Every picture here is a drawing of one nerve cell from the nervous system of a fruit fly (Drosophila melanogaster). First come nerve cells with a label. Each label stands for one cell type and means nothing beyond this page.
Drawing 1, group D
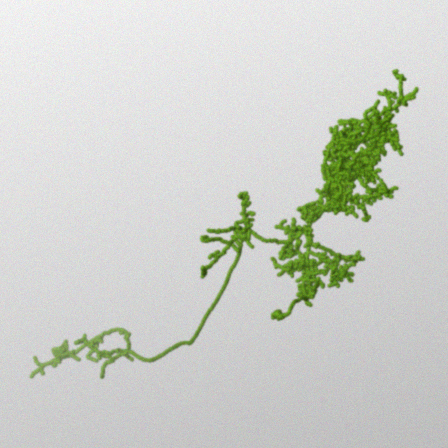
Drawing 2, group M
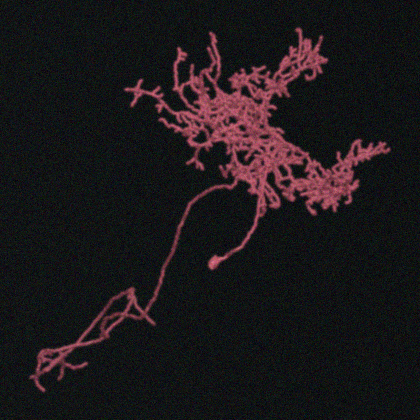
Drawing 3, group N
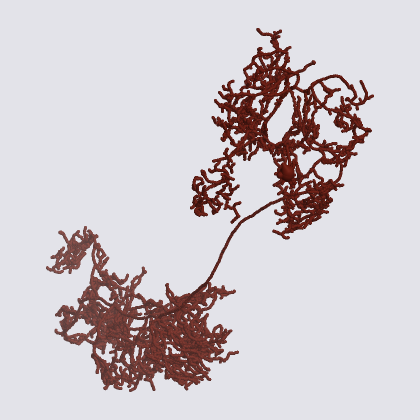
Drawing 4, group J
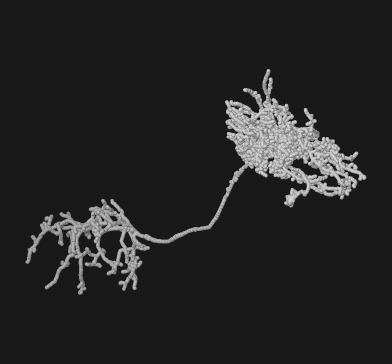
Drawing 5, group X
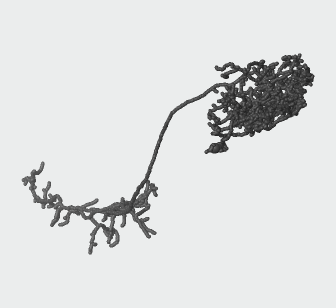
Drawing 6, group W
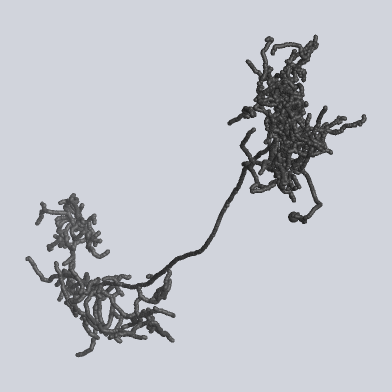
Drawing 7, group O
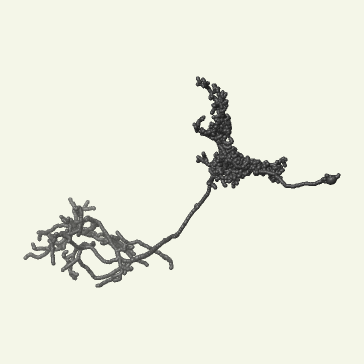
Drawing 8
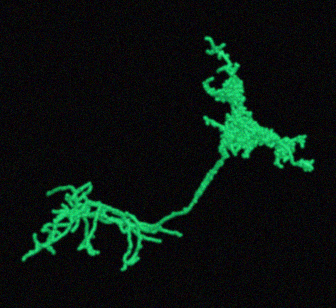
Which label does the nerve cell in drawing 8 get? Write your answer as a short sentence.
It belongs to group O.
